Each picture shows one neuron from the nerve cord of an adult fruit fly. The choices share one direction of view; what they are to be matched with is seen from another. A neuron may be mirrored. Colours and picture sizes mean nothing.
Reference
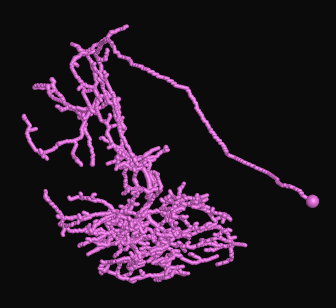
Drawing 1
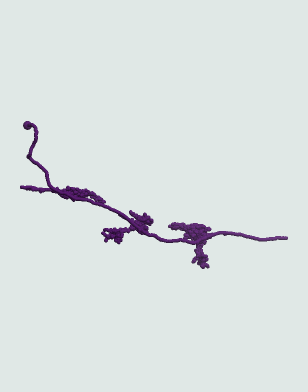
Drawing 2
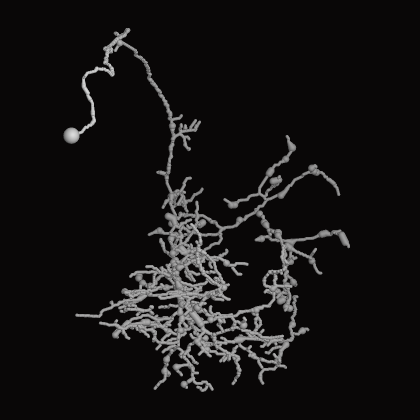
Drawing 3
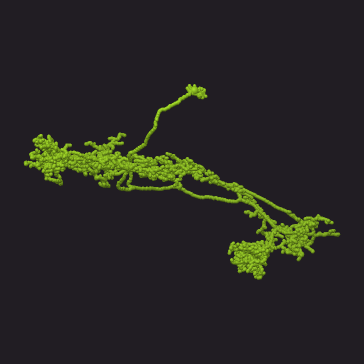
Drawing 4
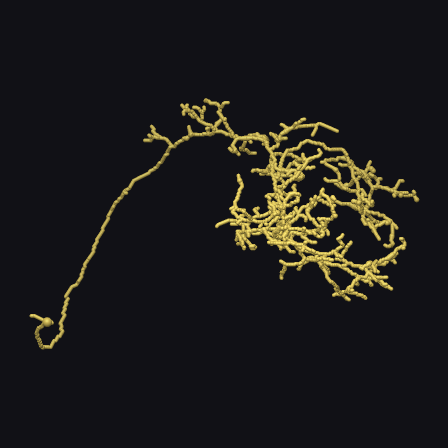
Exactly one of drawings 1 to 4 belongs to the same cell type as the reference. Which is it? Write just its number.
2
